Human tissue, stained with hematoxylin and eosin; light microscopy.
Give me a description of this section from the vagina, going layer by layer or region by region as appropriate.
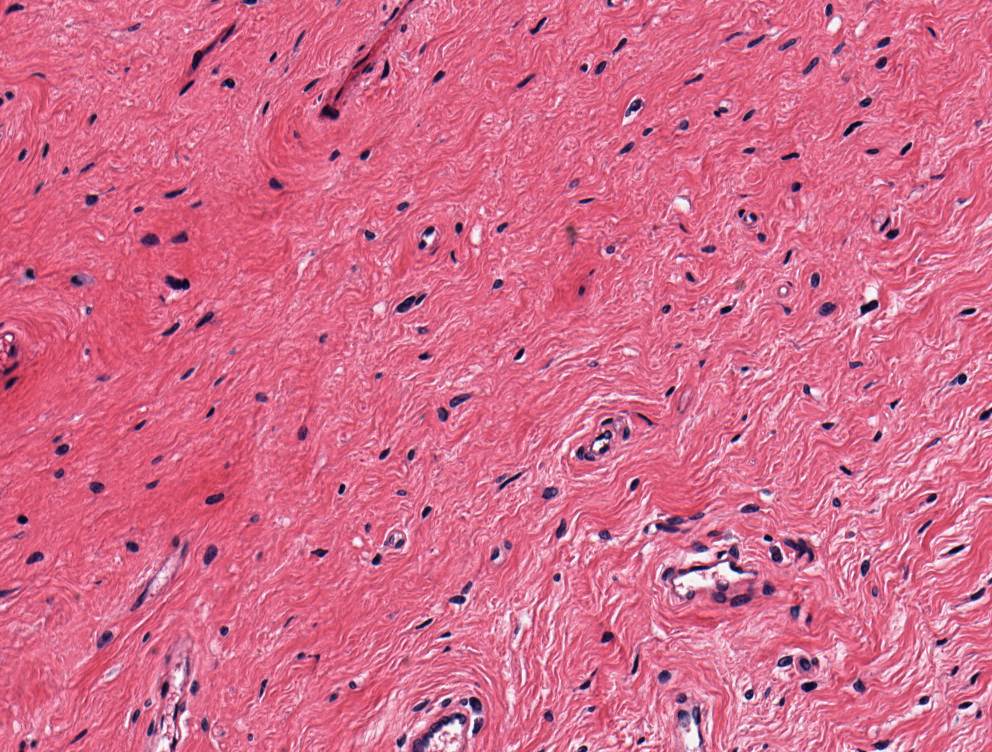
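Spindle to oval nuclei are lying singly, spread evenly among the collagen fibres. They're small, dark-staining and fairly uniform in size. The cytoplasm of these stromal cells is inconspicuous and won't separate from the surrounding collagen. Overall, cells are sparse for the amount of collagen here.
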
